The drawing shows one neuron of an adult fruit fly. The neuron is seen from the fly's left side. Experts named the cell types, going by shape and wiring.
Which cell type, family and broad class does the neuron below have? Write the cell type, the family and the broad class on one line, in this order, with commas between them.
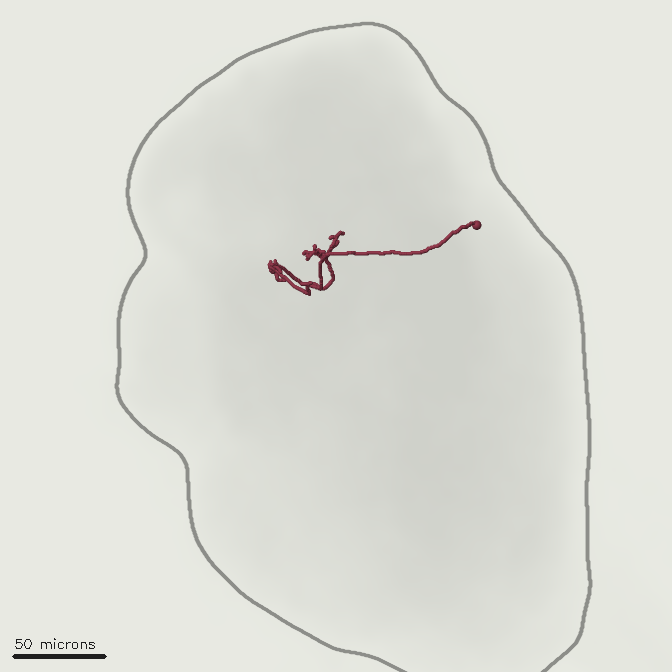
vDeltaM, class CX, central-brain intrinsic neuron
